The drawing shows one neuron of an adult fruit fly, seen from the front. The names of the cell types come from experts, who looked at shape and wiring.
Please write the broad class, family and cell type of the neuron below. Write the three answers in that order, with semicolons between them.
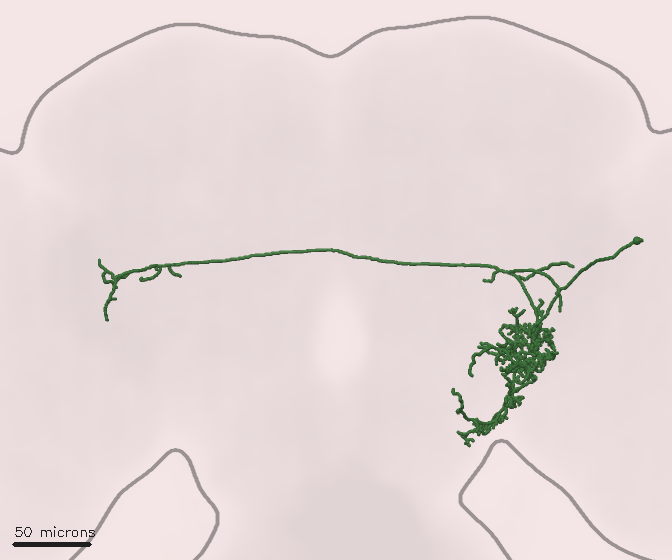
central-brain intrinsic neuron; hemilineage VLPl&d1_lateral; CB3184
